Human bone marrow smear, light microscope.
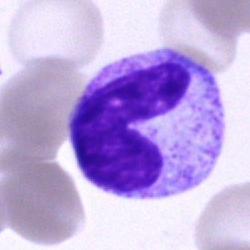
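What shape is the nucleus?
A single mass with a deep notch, giving it a kidney shape.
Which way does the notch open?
Toward the right side of the cell, while the nucleus itself sits off-centre, toward the left.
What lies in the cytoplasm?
Fine purple granules, scattered throughout.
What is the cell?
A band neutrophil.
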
